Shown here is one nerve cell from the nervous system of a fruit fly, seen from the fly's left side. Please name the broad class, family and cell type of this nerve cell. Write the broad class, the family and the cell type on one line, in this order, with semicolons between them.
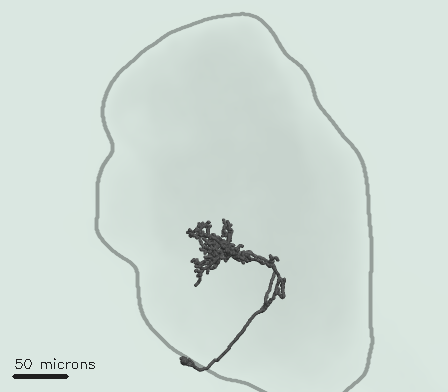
central-brain intrinsic neuron; hemilineage MX3; CB0420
